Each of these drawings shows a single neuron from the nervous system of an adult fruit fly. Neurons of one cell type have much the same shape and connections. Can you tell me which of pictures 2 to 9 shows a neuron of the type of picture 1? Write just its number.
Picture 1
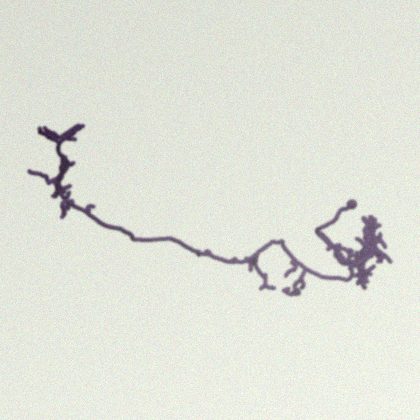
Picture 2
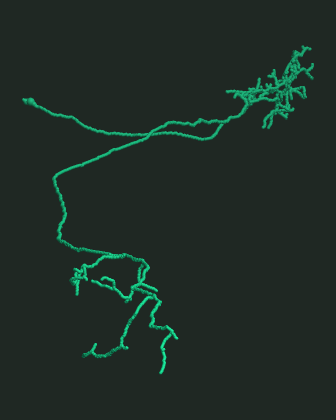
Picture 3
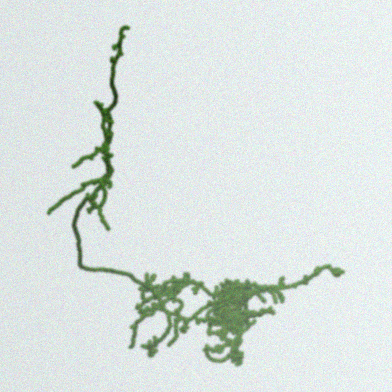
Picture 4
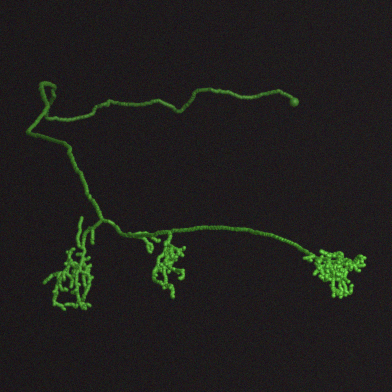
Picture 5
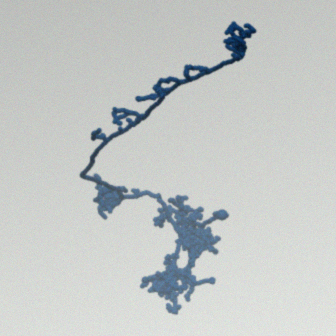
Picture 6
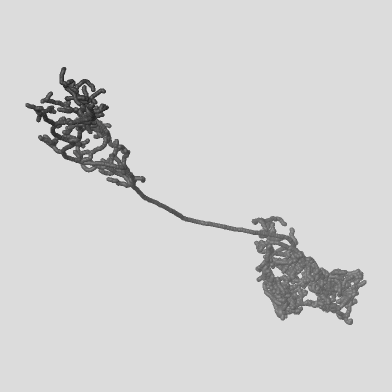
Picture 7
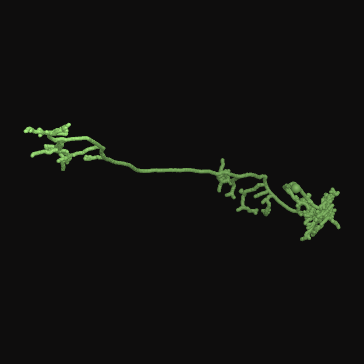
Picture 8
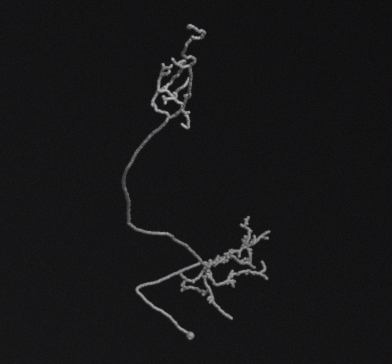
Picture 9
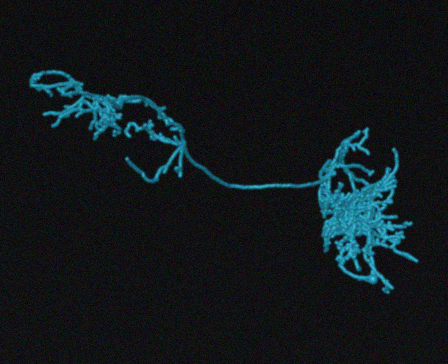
7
